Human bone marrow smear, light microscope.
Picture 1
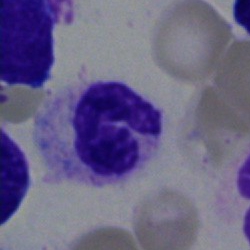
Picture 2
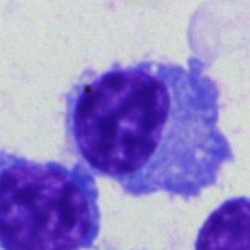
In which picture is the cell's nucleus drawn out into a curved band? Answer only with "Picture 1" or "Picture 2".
Picture 1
